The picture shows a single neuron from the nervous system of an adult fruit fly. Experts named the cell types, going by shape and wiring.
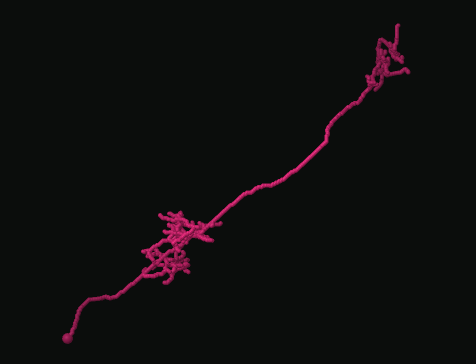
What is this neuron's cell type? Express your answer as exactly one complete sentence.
By cell type, this neuron is classified as Tm38.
